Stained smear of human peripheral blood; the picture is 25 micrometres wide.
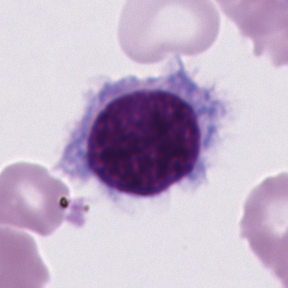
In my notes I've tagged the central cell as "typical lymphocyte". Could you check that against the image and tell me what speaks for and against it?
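The border is ragged, with many fine hair-like projections all the way round. The nucleus is round and smooth, with no indentation; its dark purple chromatin looks mottled and patchy, and no nucleoli show. The cytoplasm is pale greyish blue without granules. The cell measures about 15 by 11 micrometres, the nucleus about 10 by 9 micrometres, and the nucleus fills about 60% of the cell's area.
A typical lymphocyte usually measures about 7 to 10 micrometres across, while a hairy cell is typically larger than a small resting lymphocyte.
That size speaks for hairy cell and against typical lymphocyte.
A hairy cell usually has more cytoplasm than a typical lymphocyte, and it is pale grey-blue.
This cytoplasm has that colour, which again favours hairy cell.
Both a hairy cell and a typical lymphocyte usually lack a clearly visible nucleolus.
The lack of a visible nucleolus would fit either. So this is a hairy cell, not a typical lymphocyte.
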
